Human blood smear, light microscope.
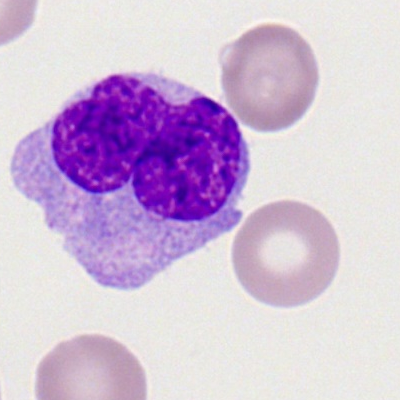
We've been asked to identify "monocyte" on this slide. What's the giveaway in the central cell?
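What goes with the name monocyte is the cytoplasm: it is plentiful and pale grey-lilac, lying mostly below and to the left of the nucleus.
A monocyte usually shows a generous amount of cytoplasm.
The other features are simply what is seen here: the cell outline is irregular rather than round, and the chromatin is dark purple and coarse, with paler gaps that give it a mottled look. Fine, faint pinkish granules lie in the cytoplasm like dust.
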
